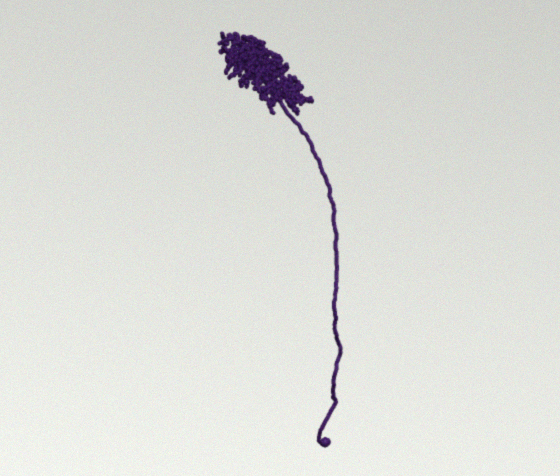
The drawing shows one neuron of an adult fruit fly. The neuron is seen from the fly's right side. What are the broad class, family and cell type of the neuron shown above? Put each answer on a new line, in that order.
optic-lobe intrinsic neuron
Pm
Pm1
